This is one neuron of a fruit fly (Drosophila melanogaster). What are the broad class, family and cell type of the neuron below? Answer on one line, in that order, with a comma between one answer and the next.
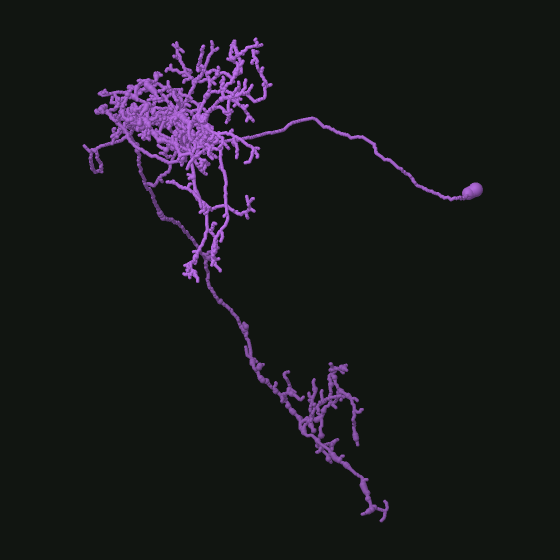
central-brain intrinsic neuron, hemilineage DM4_dorsal, pC1_3a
